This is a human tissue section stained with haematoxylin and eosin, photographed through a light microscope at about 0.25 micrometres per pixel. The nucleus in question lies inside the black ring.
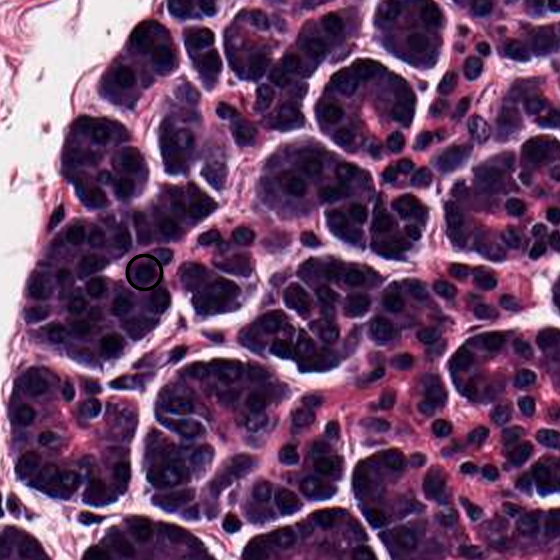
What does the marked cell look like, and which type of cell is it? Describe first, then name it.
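The nucleus is round and stains dark, fairly evenly throughout. The nucleus is surrounded by deep purple cytoplasm. The cell lies at the edge of a tightly packed cluster of cells, beside a thin pale gap that separates the cluster from its neighbour. The marked nucleus belongs to a pancreatic acinar cell.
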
